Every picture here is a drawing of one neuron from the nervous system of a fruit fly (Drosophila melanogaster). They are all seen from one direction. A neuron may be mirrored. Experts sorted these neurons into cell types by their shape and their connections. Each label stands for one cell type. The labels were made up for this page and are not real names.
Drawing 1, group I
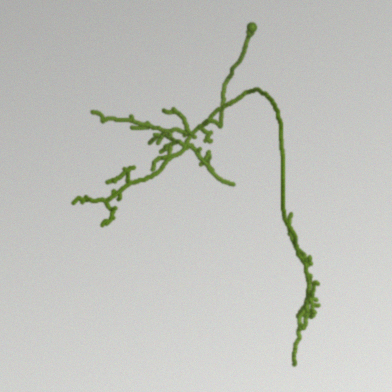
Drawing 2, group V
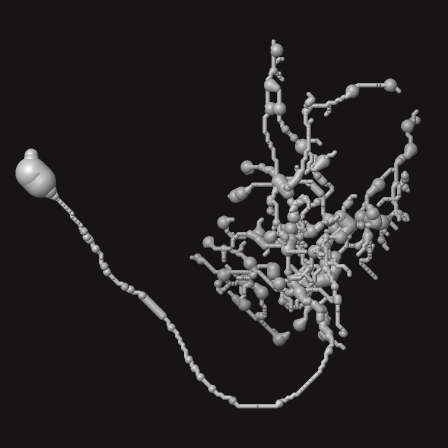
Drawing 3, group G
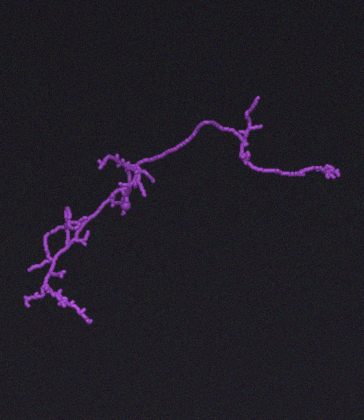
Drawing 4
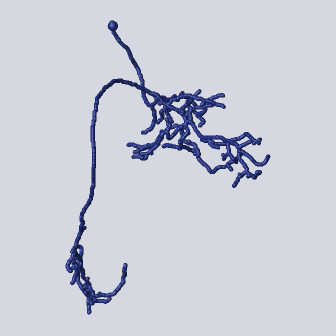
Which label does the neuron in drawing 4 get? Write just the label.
group I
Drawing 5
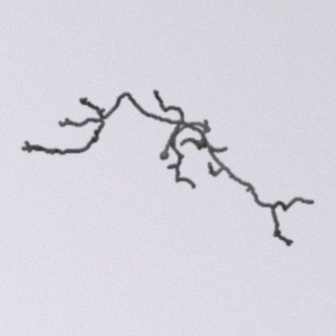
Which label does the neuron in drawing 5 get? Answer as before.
group G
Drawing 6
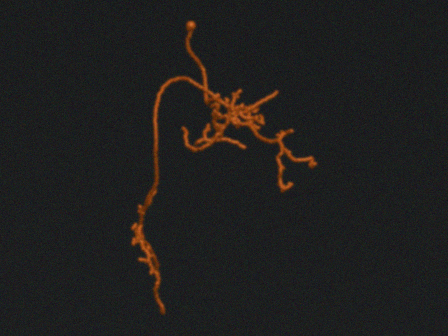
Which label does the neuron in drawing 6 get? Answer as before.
group I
